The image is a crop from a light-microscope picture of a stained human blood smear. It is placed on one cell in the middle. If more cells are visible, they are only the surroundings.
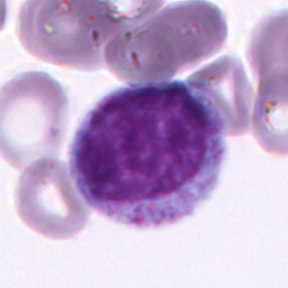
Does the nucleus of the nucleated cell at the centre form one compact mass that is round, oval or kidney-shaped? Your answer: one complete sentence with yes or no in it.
Yes, in this cell the nucleus forms one compact round, oval or kidney-shaped piece.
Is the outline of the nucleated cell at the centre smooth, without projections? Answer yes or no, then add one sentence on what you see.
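Yes. The cell has a round, smooth outline.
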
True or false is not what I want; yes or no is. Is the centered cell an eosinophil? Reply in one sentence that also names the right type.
No, the cell in the middle of the crop counts as a myelocyte and not as an eosinophil.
